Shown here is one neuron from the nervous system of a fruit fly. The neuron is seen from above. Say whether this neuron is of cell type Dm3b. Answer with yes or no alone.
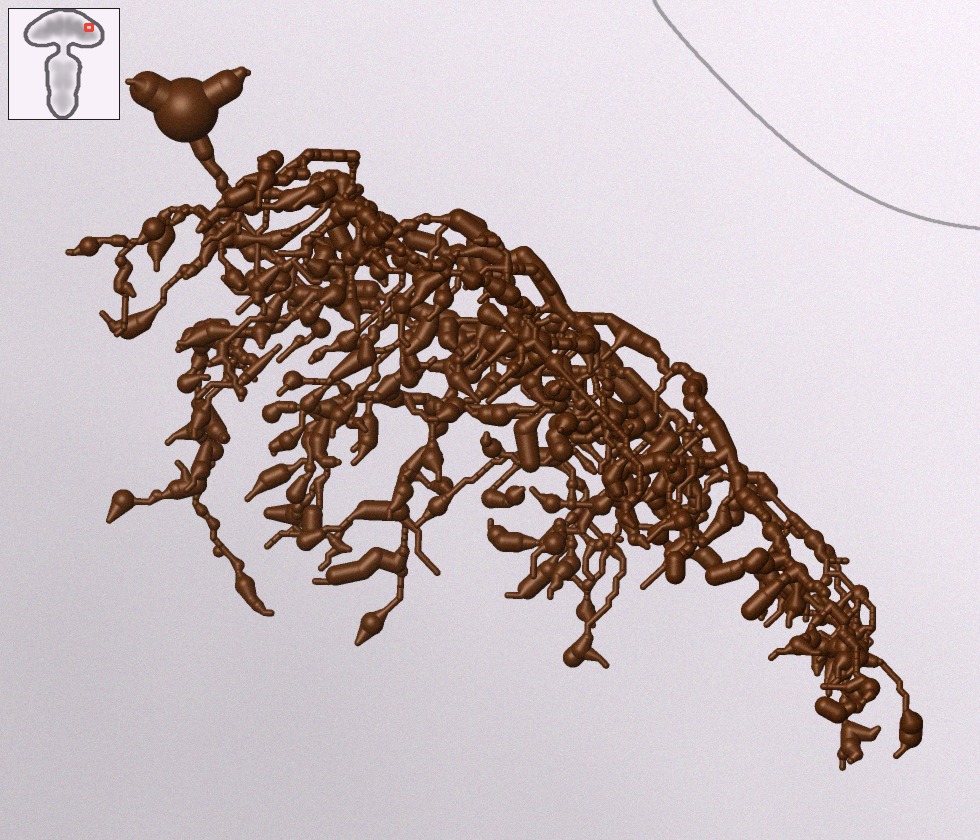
no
